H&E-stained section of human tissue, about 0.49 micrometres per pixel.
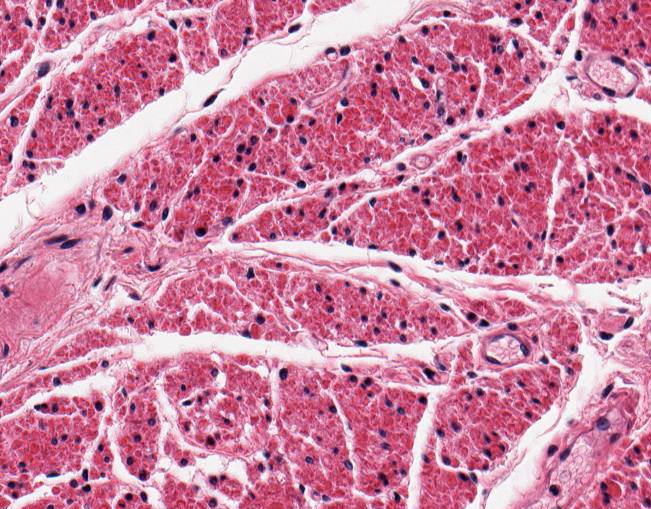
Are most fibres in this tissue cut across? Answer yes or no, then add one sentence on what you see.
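Yes. The muscle fibres are cut across, so the bundles show a stippled mosaic of small red profiles rather than long strands.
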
